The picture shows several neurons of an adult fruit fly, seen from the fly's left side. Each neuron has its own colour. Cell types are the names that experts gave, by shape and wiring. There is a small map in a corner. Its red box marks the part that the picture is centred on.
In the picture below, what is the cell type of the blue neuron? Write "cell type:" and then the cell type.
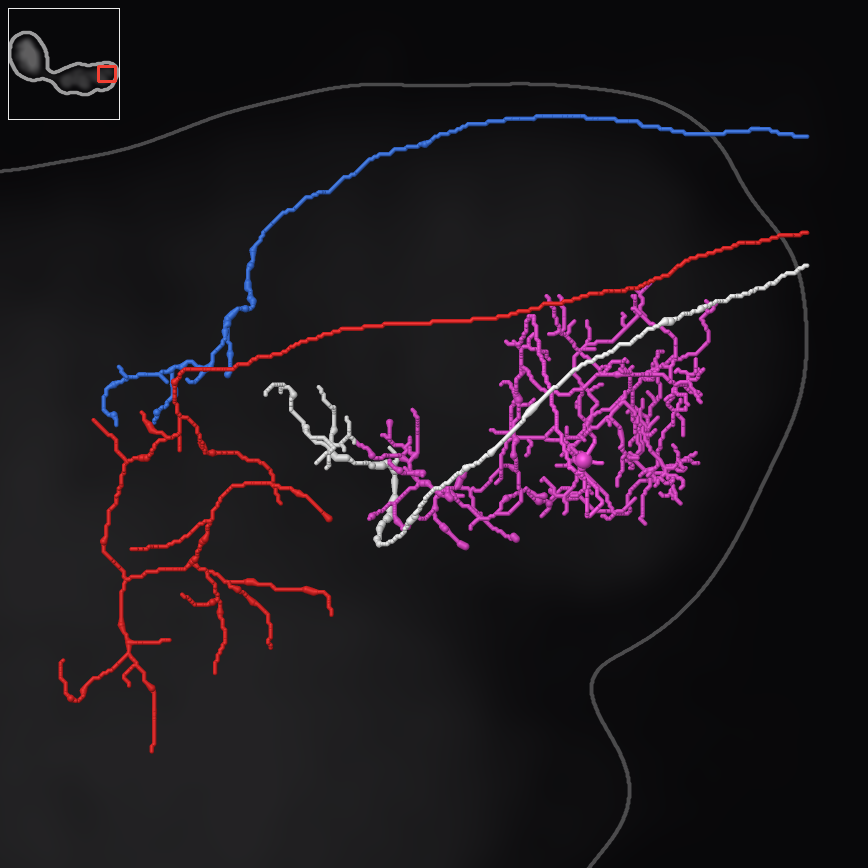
cell type: SNxx03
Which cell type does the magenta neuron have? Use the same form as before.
cell type: INXXX440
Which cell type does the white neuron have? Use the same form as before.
cell type: SNxx04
